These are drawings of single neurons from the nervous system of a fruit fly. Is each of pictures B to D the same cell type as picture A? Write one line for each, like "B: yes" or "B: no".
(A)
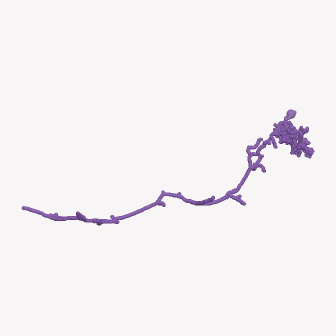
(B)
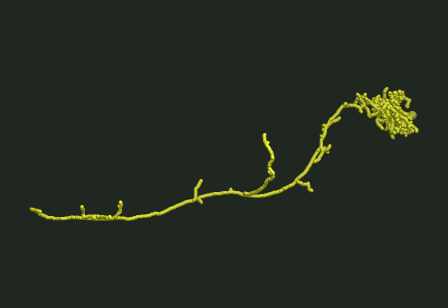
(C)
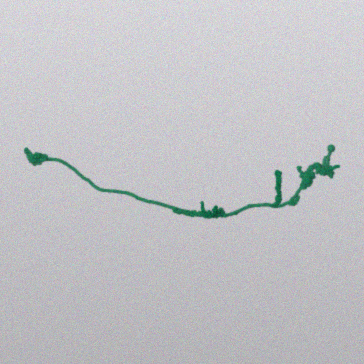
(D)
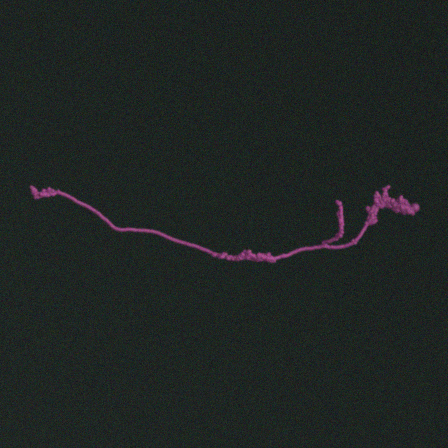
B: yes
C: no
D: no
